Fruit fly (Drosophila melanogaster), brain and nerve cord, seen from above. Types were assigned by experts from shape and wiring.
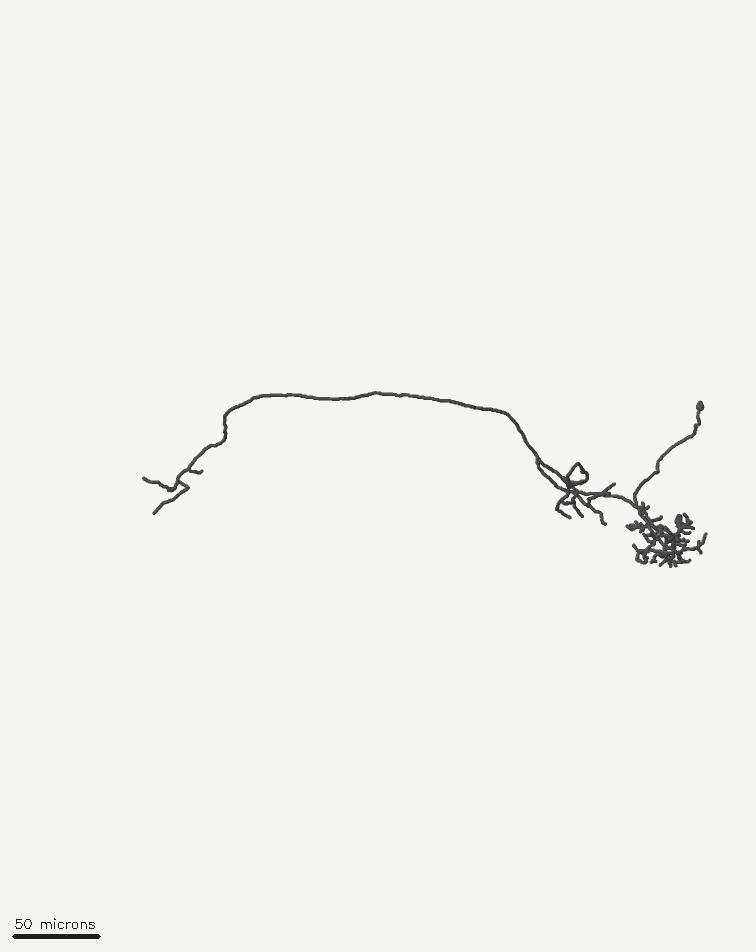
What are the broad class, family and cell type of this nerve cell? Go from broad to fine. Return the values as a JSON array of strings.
["central-brain intrinsic neuron", "hemilineage LHa1", "CB2693"]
